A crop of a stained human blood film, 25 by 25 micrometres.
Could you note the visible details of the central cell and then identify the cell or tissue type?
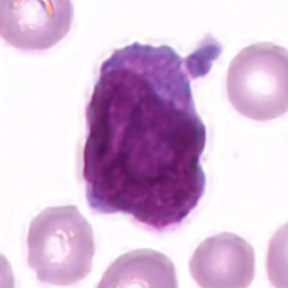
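The cell has an irregular, bumpy outline rather than a smoothly round one. Its nucleus fills most of the cell and looks folded, with paler creases running across it. No clear vacuoles are seen in the cytoplasm. This is an atypical promyelocyte.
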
